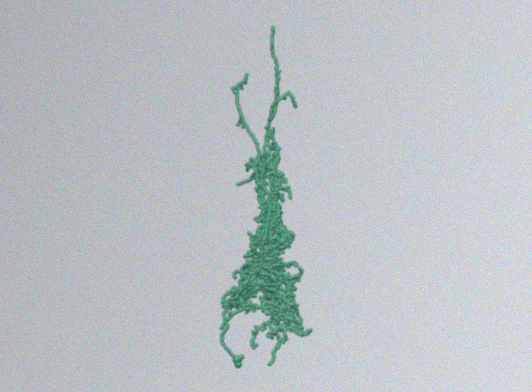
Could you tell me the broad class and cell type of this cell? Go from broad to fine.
nerve-cord intrinsic neuron; INXXX100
